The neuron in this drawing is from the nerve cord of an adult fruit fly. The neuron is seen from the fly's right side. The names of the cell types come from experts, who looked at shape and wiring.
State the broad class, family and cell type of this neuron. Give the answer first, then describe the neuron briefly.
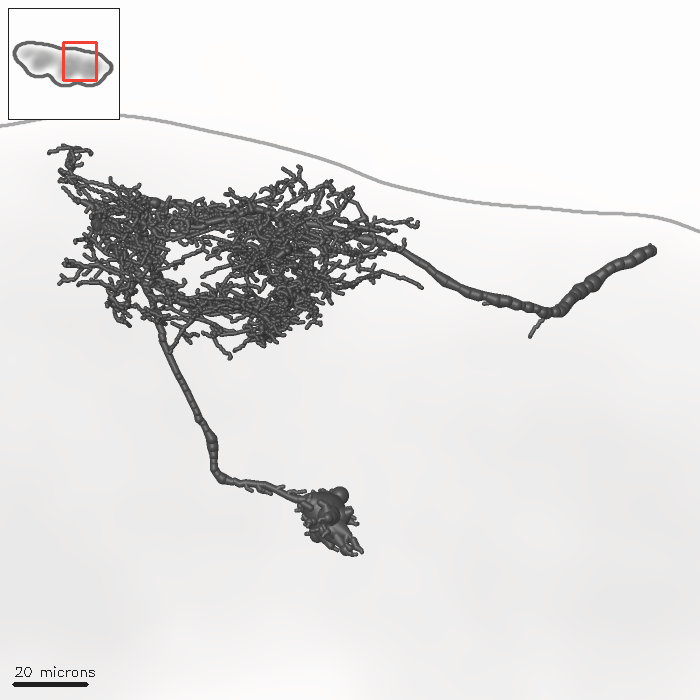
This is a motor neuron of the nerve cord. The family is hemilineage 16B. The cell type is DVMn 1a-c. From left to right in the picture it spans about 170 microns. More than a hundred branch ends can be seen.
